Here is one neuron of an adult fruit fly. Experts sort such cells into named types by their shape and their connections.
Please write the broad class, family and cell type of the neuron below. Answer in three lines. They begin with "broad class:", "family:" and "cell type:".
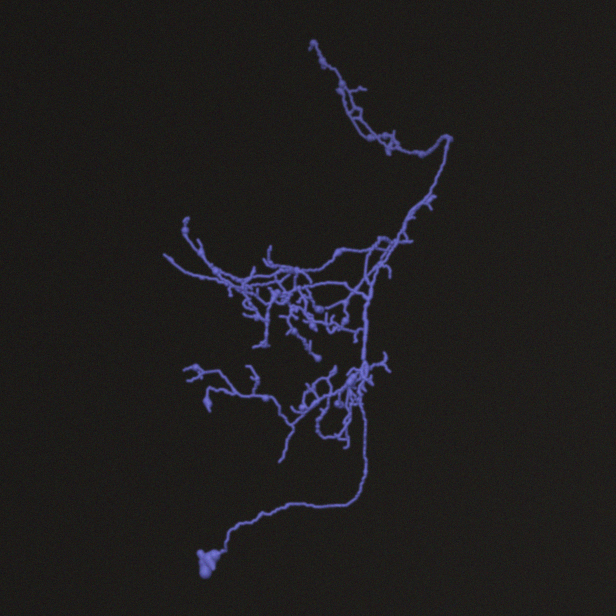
broad class: central-brain intrinsic neuron
family: hemilineage ALv2
cell type: CB3326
